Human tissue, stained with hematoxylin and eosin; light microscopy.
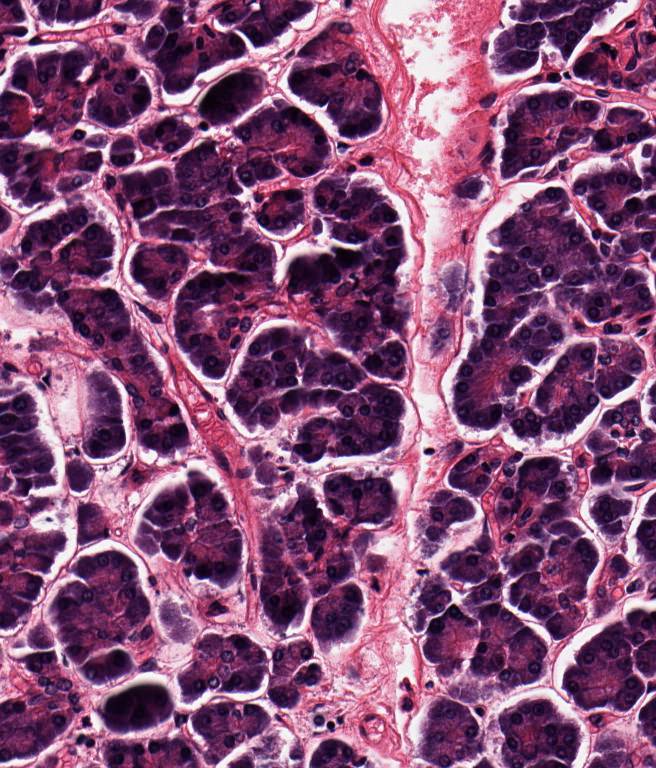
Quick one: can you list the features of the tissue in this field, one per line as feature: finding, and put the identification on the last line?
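Architecture: lobules divided by pink connective tissue septa
Septum: one broad, running vertically down the middle
Acini: tightly packed, rounded, no obvious open lumens
Nuclei: acinar, small, round and regular
Fat cells: none present
Identification: pancreas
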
